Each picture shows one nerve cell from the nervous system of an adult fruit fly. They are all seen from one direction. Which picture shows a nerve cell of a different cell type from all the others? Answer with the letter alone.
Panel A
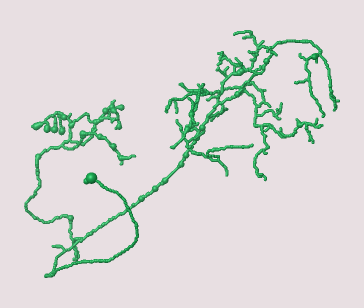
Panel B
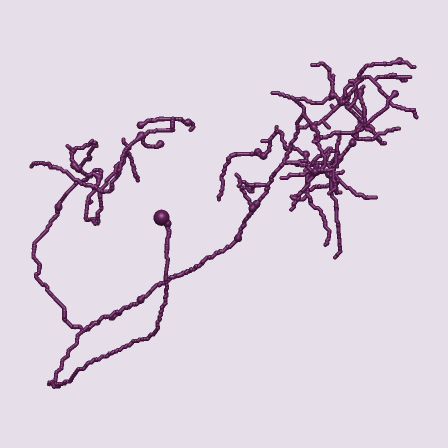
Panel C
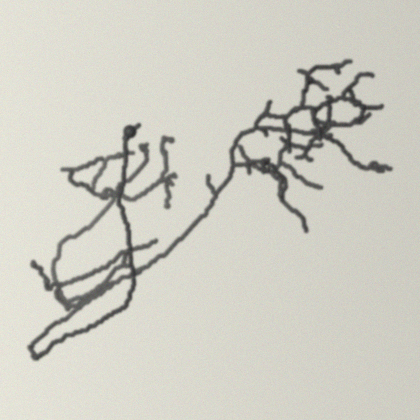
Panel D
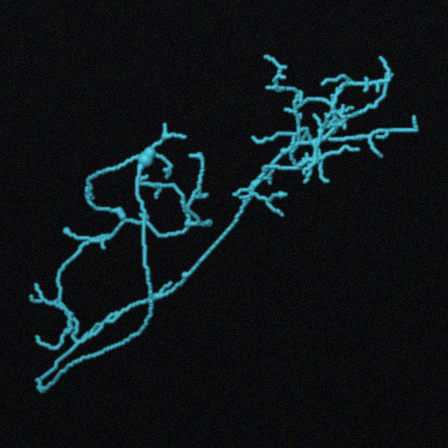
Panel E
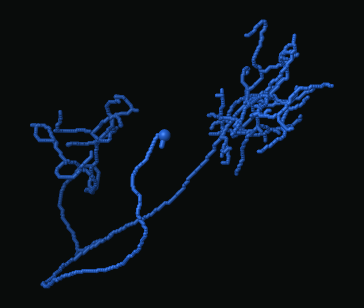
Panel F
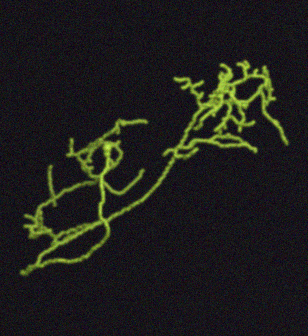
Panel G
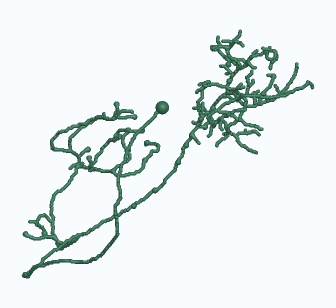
A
